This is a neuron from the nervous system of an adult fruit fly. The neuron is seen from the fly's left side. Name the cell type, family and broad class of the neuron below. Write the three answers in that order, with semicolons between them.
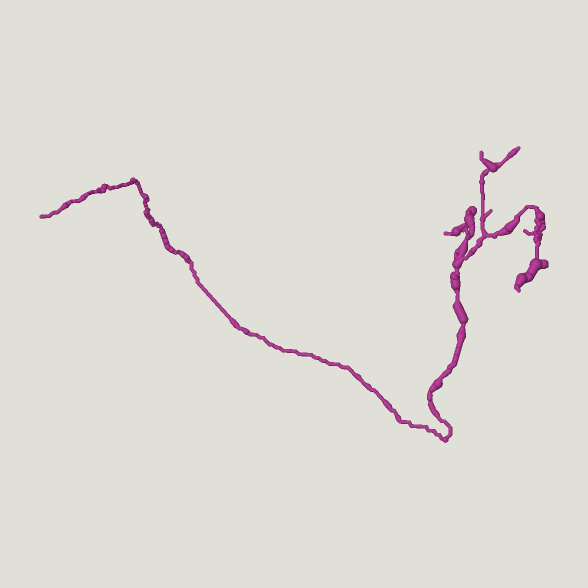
HRN_VP1l; class hygrosensory; sensory neuron entering the brain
